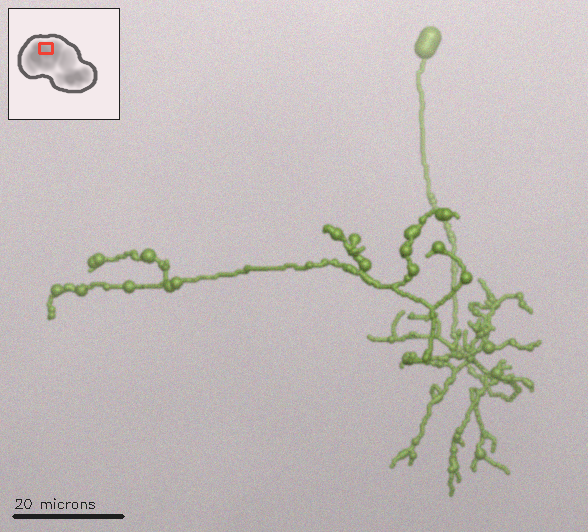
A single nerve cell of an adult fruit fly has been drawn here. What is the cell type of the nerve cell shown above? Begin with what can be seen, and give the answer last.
The cell body can be seen at the upper right of the picture. By the scale bar it is about 90 microns wide in this view. The picture shows dozens of branch ends. Its broad class is central-brain intrinsic neuron. Its cell type is FS1A_c.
